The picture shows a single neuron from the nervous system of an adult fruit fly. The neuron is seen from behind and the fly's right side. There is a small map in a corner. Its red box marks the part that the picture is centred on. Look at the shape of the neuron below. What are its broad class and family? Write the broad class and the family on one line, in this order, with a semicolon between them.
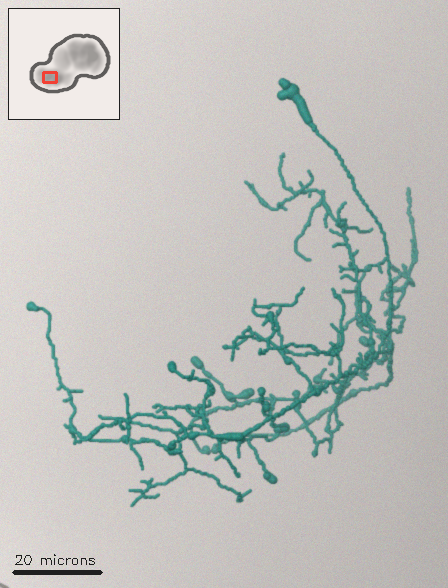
nerve-cord intrinsic neuron; hemilineage 09A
